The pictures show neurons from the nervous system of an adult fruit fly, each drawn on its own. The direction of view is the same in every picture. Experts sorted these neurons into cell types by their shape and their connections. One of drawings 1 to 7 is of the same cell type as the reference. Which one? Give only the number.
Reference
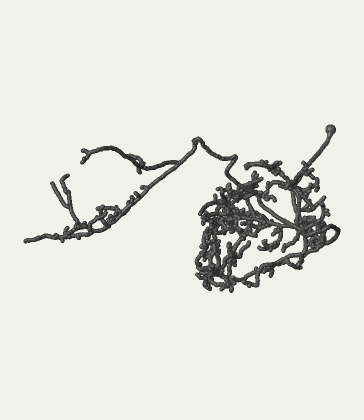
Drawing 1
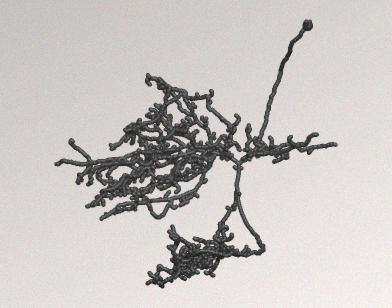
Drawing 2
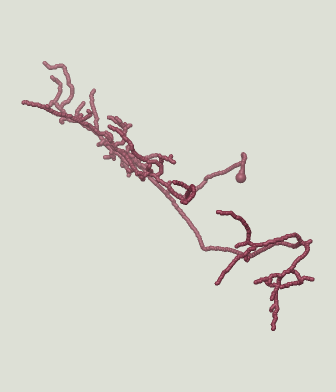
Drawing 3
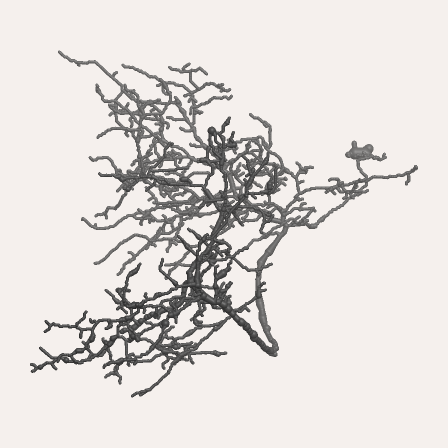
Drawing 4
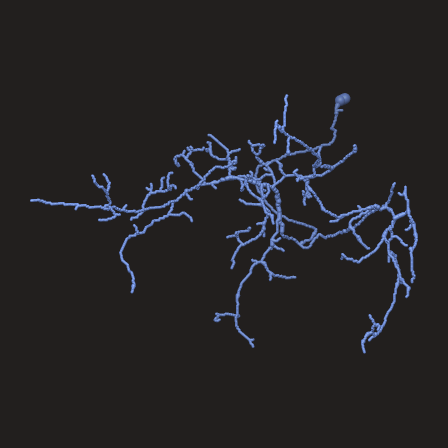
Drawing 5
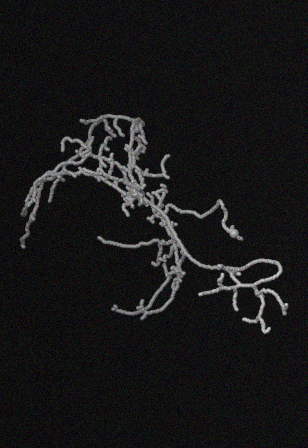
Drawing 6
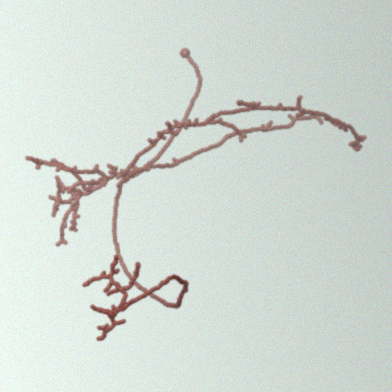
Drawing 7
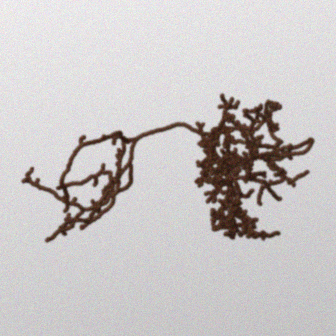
7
